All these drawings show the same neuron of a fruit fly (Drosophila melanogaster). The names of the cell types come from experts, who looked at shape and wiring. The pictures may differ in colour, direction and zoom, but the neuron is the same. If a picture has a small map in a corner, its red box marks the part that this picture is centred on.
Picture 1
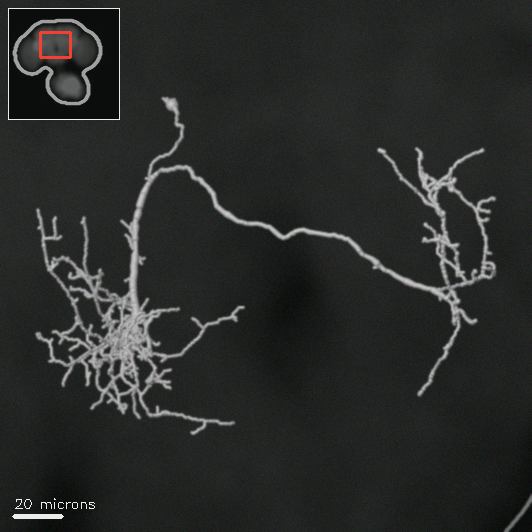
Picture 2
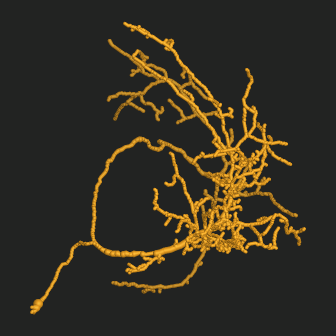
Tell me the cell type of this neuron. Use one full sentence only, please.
To this neuron applies the cell type name PS197.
